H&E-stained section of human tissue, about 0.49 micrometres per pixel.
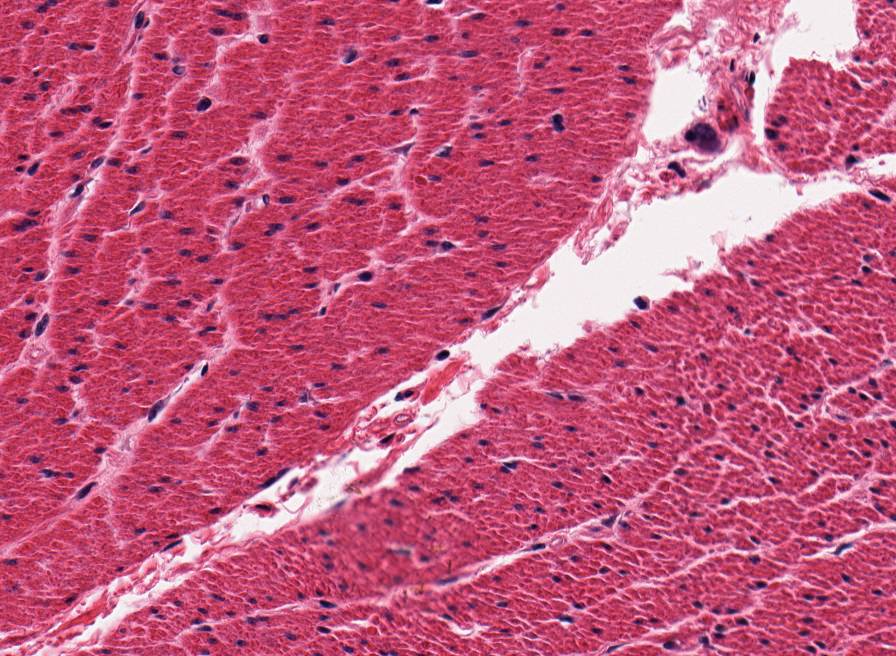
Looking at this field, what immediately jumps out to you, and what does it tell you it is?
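Smooth muscle: closely packed muscle fibres fill the field.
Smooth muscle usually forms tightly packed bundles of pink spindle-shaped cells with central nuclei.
Consistent with that, the nuclei here are oval and dark, each lying singly within the fibre interior.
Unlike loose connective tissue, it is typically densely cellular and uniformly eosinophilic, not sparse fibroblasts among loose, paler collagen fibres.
A pale cleft splits the field diagonally, lower left to upper right. Upper left: fibres branch and rejoin, separated by irregular pale interstitial spaces. No fat cells in the cleft or among the fibres.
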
